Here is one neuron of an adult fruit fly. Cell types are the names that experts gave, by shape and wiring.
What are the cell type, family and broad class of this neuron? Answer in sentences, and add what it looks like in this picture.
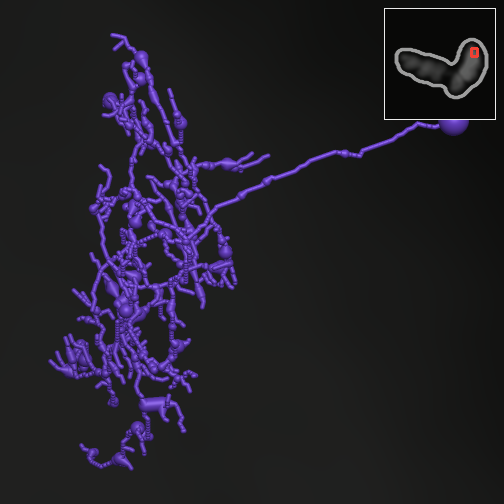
It is of cell type Cm7. The family is Cm. Its broad class is optic-lobe intrinsic neuron. It lies in the brain. The picture shows dozens of branch ends.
